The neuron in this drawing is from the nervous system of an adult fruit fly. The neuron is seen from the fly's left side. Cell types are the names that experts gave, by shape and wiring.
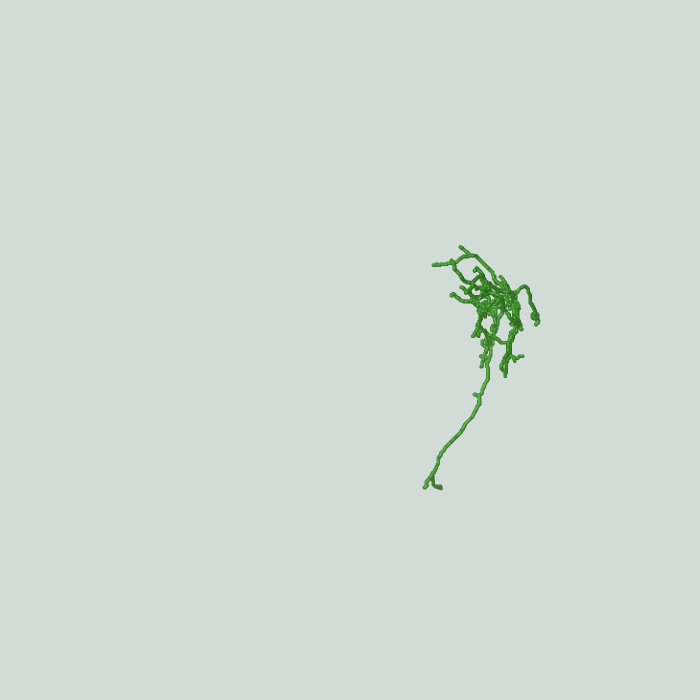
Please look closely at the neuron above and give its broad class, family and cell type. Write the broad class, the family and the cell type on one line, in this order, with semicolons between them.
central-brain intrinsic neuron; hemilineage DM6_posterior; CB3197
